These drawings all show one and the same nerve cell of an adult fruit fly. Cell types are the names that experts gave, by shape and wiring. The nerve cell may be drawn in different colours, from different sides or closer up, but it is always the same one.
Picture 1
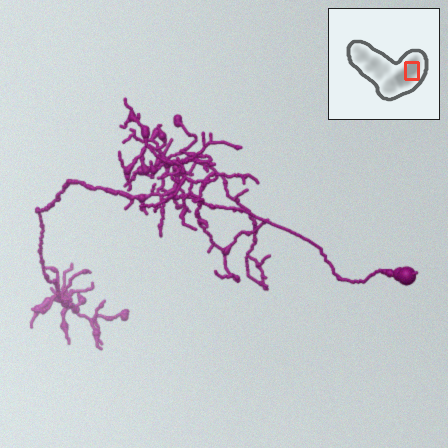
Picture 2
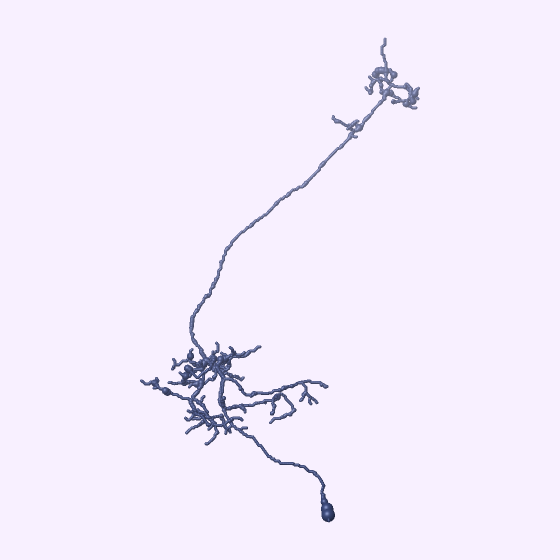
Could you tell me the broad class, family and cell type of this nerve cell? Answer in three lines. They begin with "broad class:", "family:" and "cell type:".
broad class: optic-lobe intrinsic neuron
family: Tm
cell type: Tm38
